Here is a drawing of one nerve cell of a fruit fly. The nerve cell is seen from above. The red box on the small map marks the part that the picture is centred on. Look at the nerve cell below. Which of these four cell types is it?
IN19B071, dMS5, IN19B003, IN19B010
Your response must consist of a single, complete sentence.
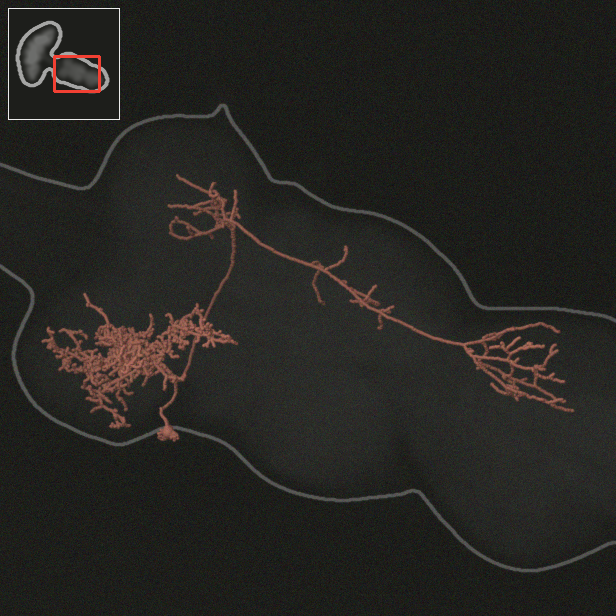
The cell type to which this neuron belongs is IN19B010.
